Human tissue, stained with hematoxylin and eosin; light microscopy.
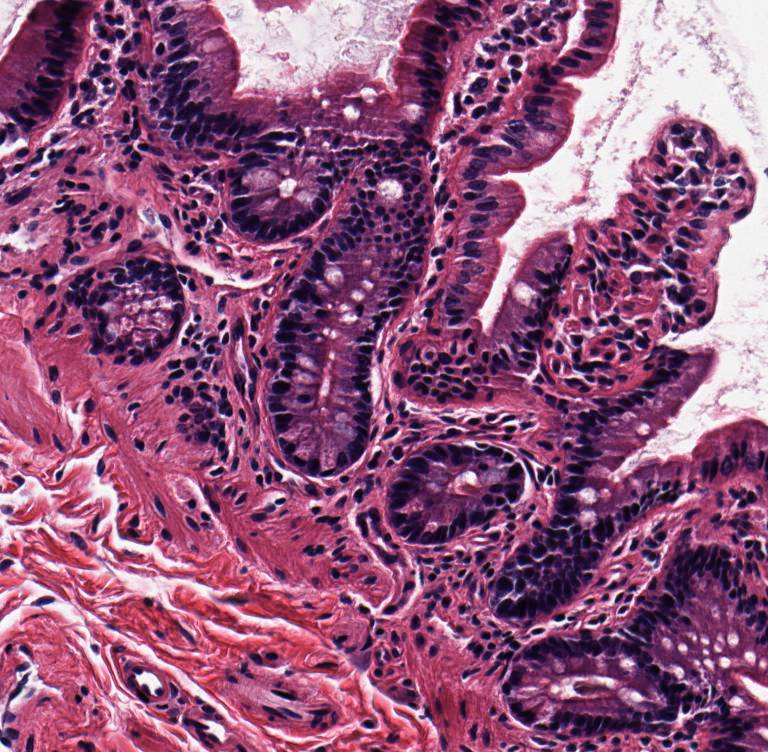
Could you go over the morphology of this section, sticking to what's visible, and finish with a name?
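Let me see: finger-like villi project from the mucosa toward an open lumen at the upper right. A single layer of tall columnar cells covers them, their elongated dark nuclei placed at the base. Goblet cells, with pale, rounded cytoplasm, are scattered among those columnar cells. In the middle, crypts cut across show as rings of columnar cells around a small central lumen. This is terminal ileum.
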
